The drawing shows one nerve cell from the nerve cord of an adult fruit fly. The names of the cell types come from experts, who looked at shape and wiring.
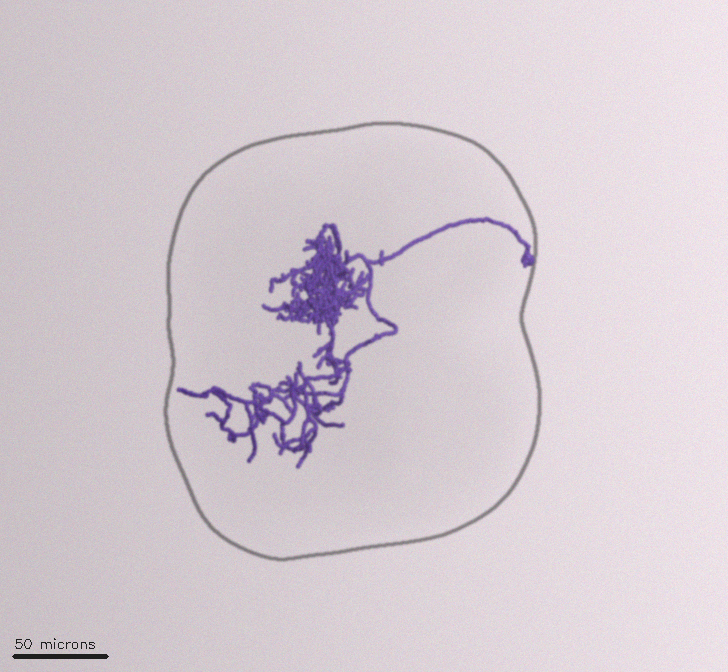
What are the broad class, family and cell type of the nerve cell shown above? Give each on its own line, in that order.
ascending neuron
hemilineage 07B
AN07B032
